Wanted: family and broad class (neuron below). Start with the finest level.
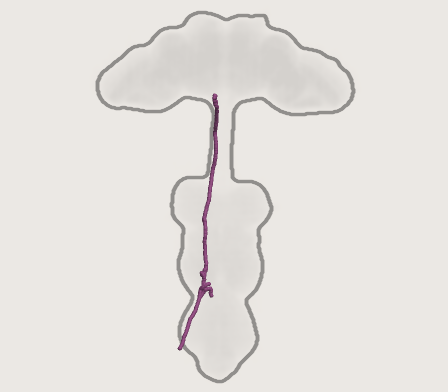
class mechanosensory proprioceptive; sensory neuron ascending to the brain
